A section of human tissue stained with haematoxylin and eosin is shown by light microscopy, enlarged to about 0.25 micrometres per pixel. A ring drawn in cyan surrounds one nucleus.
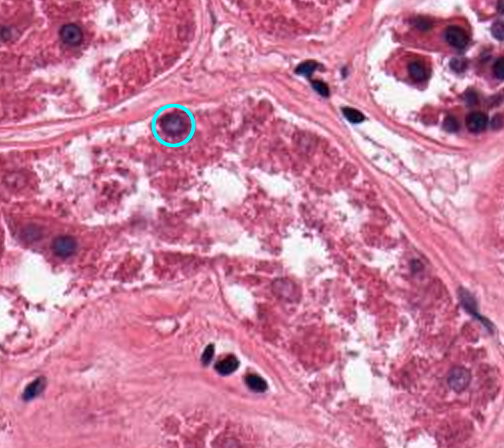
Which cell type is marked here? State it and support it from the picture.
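The marked cell is a proximal tubule cell. The nucleus is round and dark purple, with a smooth, well-defined edge. The nucleus lies at the side of the cell that faces the wavy pink fibrous band bordering the tubule. The cytoplasm is pink-red and coarsely granular, and its outline is not clearly separable from the neighbouring cytoplasm. The cell sits in the outer row of the tubule, directly beneath that fibrous band, with its cytoplasm extending away from the band into the tubule.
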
